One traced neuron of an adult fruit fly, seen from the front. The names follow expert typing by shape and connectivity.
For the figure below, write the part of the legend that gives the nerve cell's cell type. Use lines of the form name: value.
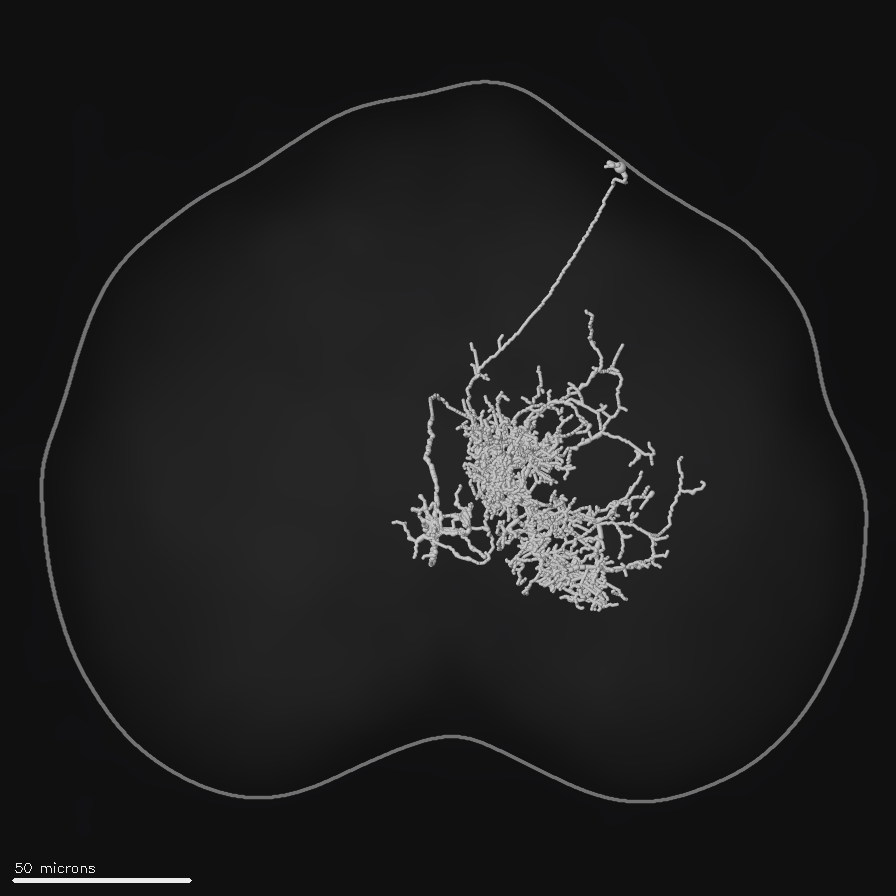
cell type: IN23B007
